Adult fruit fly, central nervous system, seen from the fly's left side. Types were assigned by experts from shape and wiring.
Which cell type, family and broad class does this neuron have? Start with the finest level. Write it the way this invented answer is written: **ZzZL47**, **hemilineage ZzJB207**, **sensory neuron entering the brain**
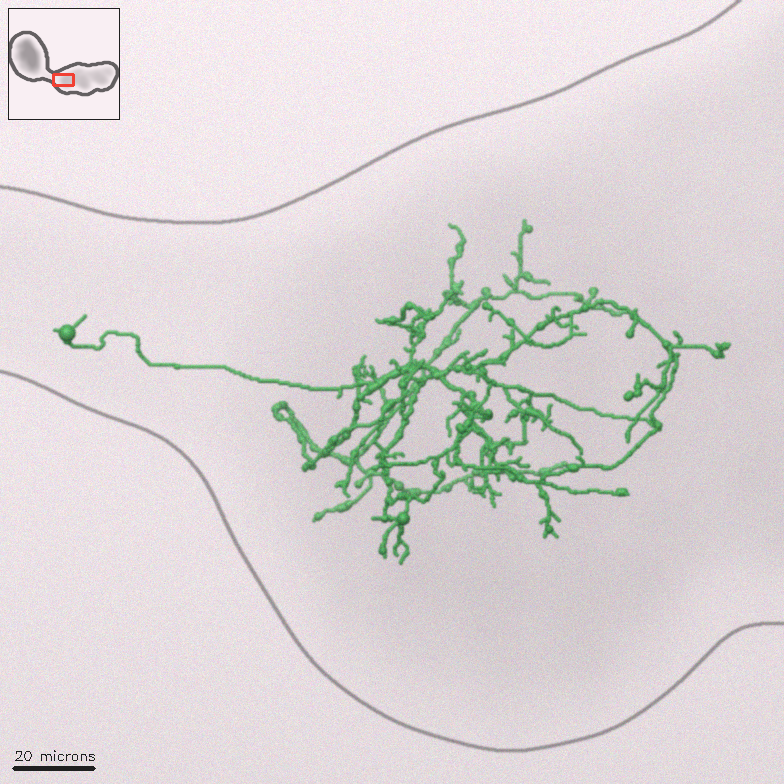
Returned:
**IN01A052_a**, **hemilineage 01A**, **nerve-cord intrinsic neuron**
